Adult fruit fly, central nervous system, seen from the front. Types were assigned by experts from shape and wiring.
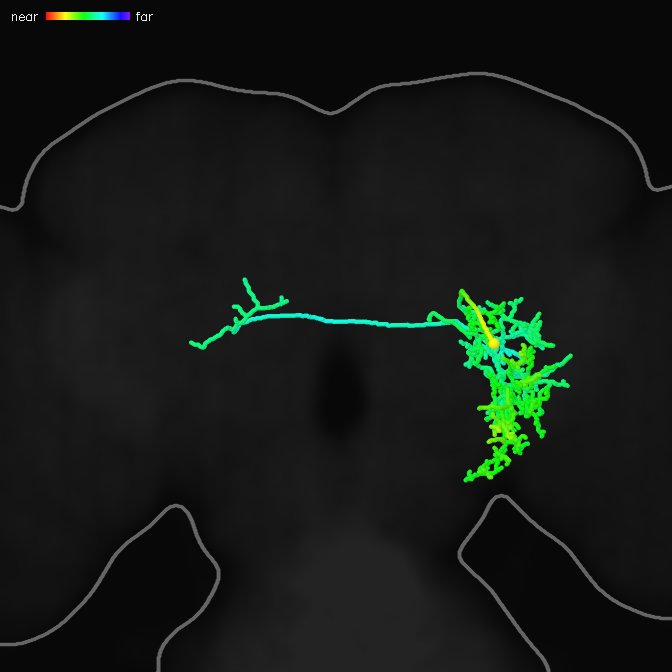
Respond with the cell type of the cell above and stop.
CB3544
